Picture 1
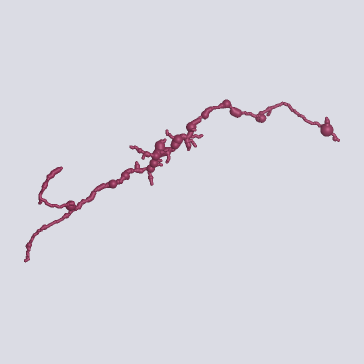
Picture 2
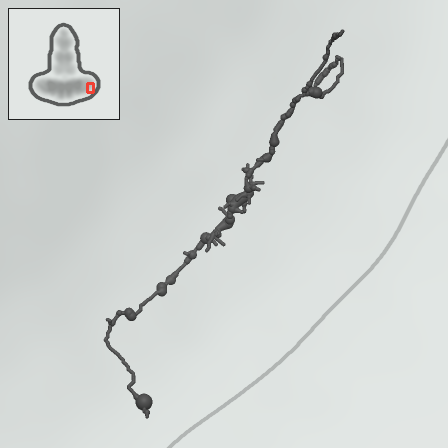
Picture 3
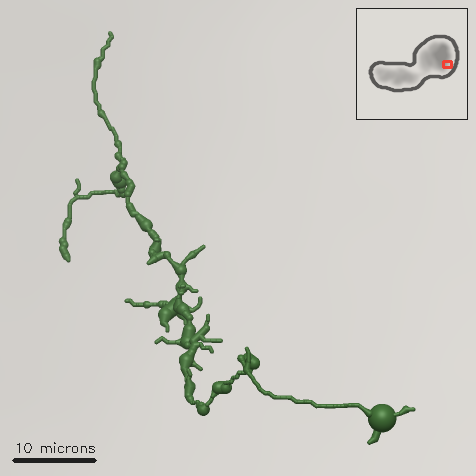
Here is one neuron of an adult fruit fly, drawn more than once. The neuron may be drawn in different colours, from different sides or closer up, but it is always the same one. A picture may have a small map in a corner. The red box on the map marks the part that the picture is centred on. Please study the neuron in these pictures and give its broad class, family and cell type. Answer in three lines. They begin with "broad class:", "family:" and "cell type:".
broad class: optic-lobe intrinsic neuron
family: Dm
cell type: Dm3b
